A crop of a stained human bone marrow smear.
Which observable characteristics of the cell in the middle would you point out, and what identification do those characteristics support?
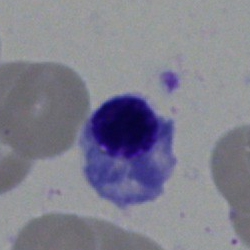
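In the nucleus, the chromatin is dense and stains a very dark purple, and no nucleoli can be seen. The cytoplasm shows no distinct granules; in its lower part, paler, patchy areas lie within the blue. This cell is an erythroblast.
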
